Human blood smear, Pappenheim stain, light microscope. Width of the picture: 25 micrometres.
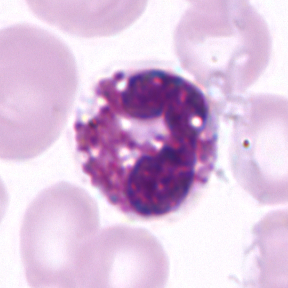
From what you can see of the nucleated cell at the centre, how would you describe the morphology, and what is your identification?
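Outline roughly round; left edge bumpy where granules bulge outward. Nucleus two large lobes, one above and one below, joined on the right, curving around a pale central area. Chromatin dark purple, coarsely clumped. Eosinophil.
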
